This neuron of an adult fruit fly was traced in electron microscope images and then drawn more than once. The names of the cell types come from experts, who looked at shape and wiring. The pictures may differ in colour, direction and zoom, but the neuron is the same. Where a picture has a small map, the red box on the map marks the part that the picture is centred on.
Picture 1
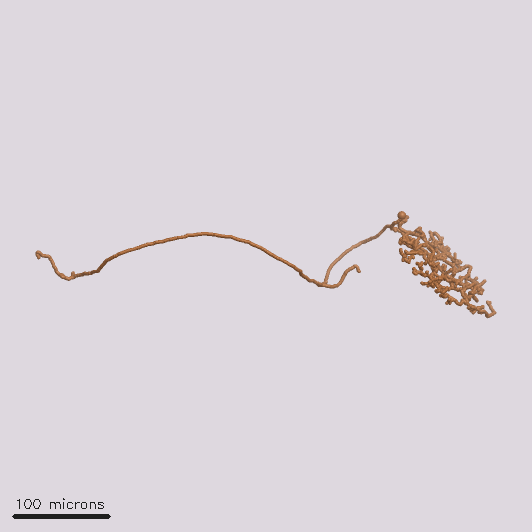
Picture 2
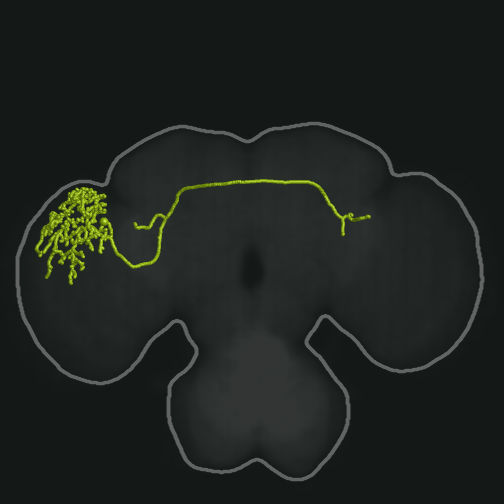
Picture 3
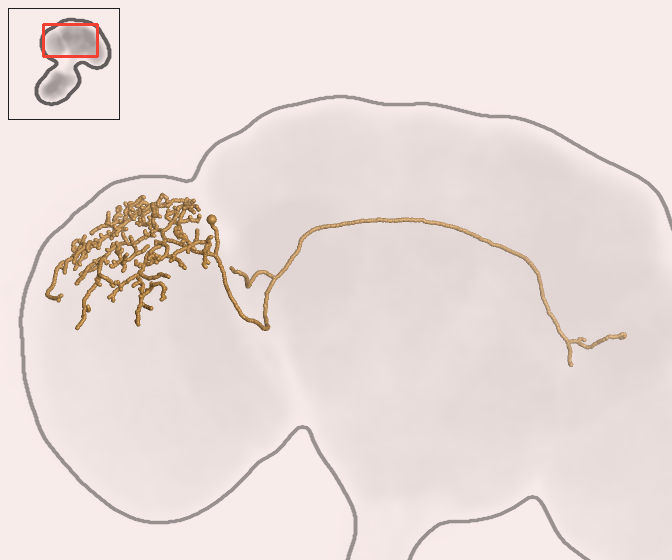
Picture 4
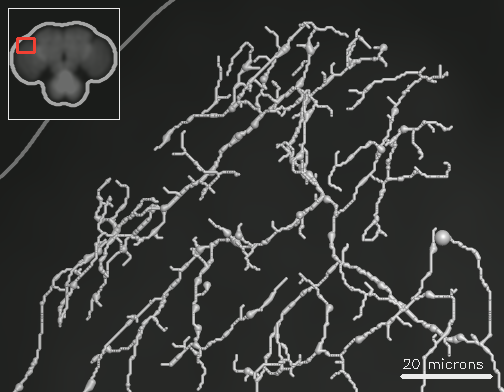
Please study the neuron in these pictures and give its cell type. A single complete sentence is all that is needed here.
The cell type of this neuron is MeVPLo2.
